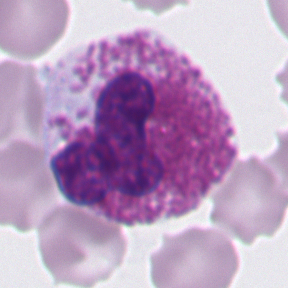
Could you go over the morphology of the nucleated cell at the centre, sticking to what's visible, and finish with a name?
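You'll notice the outline is roughly round, with the nucleus tucked toward the lower left. Its chromatin is dense and stains dark purple, and the granules are reddish-pink. It's an eosinophil.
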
